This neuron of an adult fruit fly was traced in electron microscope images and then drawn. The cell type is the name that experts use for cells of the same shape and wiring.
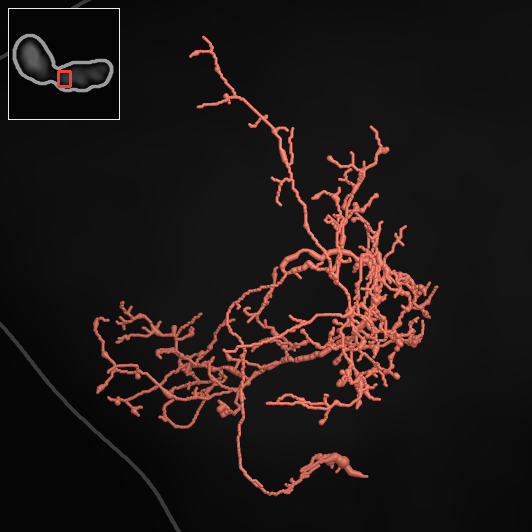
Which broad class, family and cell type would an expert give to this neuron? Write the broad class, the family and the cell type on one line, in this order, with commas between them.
nerve-cord intrinsic neuron, hemilineage 13A, IN13A007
